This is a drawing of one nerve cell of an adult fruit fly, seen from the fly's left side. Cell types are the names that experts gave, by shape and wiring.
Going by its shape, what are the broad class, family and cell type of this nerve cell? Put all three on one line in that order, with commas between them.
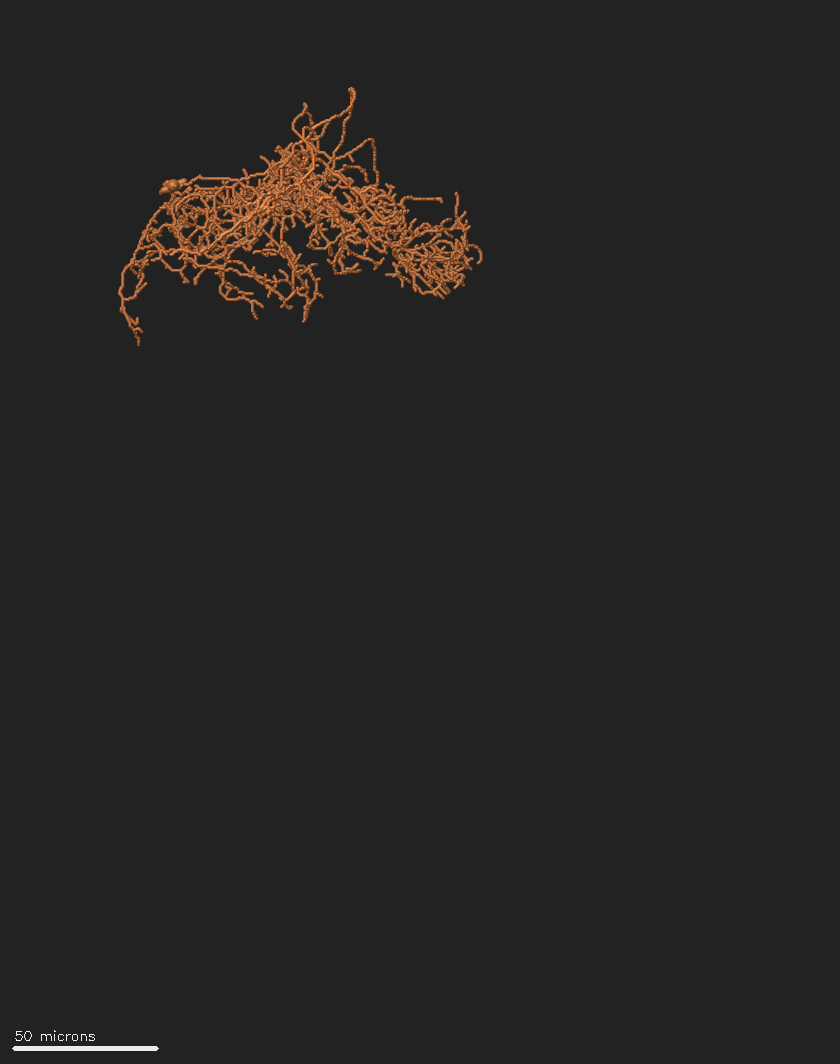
central-brain intrinsic neuron, hemilineage SMPad1, SMP081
